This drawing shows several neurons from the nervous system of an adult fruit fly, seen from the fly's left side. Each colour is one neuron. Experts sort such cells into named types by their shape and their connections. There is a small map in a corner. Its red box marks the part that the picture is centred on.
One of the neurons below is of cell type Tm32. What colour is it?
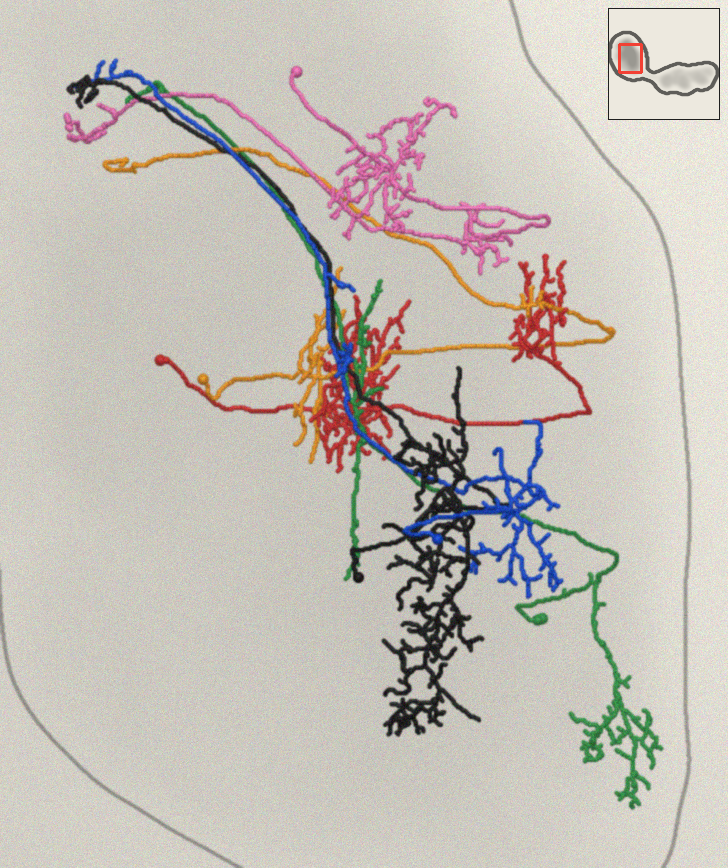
red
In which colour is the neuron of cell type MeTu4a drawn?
green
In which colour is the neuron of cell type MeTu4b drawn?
blue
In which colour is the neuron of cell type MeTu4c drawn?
pink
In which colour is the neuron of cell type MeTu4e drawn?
orange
